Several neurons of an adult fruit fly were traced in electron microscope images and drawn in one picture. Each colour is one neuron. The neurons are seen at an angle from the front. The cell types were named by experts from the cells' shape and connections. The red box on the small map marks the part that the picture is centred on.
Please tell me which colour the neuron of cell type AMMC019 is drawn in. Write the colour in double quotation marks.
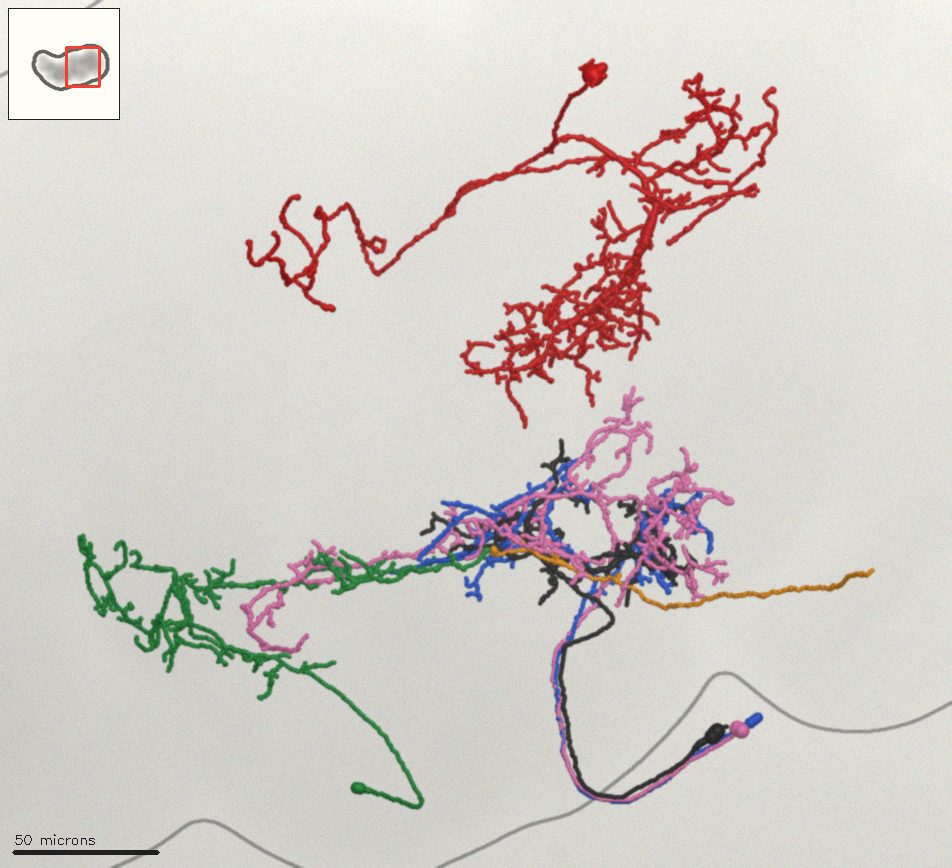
"pink"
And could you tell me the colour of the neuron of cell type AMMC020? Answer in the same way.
"green"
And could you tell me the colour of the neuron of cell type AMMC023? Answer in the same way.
"black"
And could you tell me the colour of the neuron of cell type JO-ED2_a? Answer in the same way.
"orange"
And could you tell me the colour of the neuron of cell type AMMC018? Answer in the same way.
"blue"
